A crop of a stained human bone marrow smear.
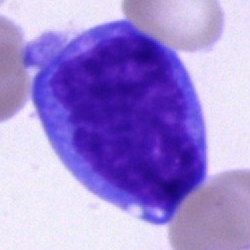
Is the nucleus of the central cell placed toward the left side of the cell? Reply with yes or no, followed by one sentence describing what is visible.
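No. The rim of cytoplasm is widest along the left side of the cell.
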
